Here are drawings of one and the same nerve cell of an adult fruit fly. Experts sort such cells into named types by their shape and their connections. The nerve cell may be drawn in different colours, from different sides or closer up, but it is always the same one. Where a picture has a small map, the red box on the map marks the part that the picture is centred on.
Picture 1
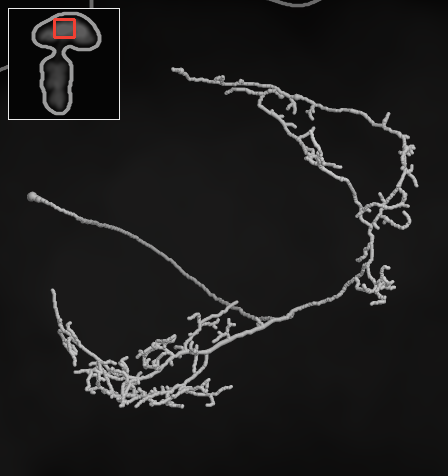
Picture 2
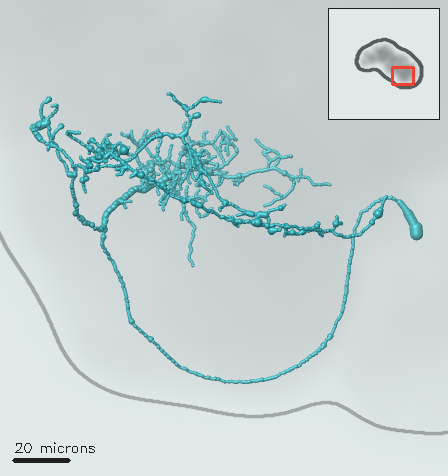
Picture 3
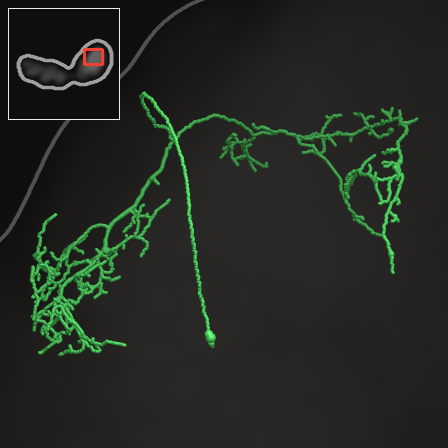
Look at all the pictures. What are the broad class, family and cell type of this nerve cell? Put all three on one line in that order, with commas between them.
central-brain intrinsic neuron, hemilineage SLPav2, SMP045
